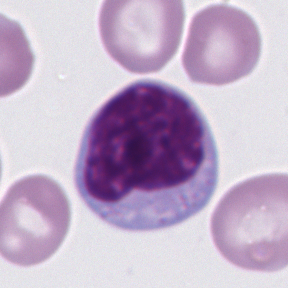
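Large granular lymphocyte, with a smooth, nearly round outline. A shallow indentation marks the lower edge of the nucleus. The cytoplasm is widest below the nucleus and forms only a thin rim above it, with a few fine reddish-purple granules scattered through it.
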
